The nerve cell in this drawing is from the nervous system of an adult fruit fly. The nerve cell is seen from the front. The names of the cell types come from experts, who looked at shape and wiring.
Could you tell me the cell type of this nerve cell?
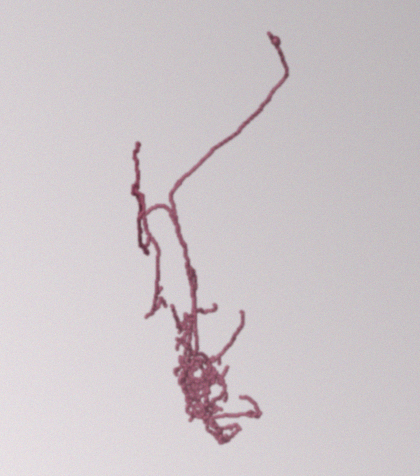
IN23B092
